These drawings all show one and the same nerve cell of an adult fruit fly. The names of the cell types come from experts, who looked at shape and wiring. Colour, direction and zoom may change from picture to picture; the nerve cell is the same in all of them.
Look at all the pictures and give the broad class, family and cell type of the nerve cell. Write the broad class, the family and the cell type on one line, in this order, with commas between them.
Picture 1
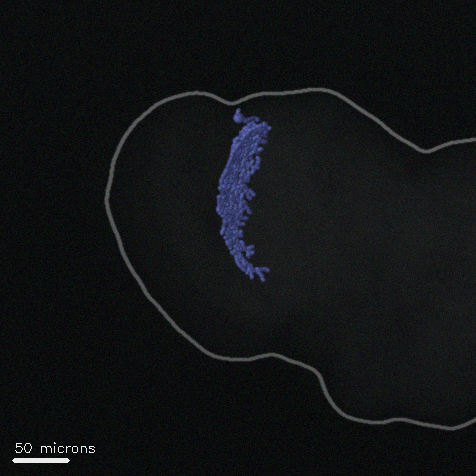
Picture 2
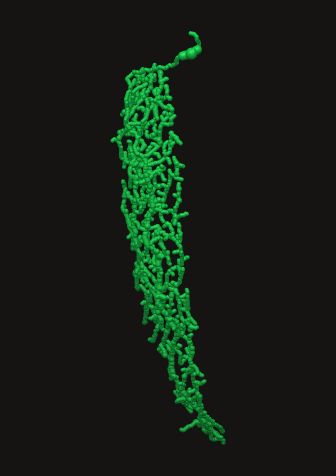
optic-lobe intrinsic neuron, Li, Li28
